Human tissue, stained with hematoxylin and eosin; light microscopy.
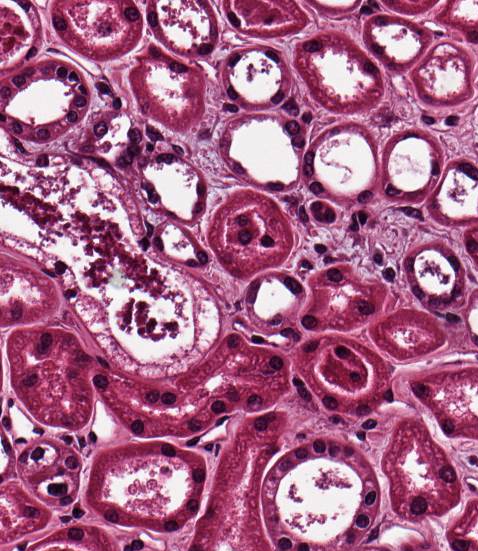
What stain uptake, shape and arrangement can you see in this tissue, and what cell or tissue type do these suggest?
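Closely packed round and oval tubules, mostly cross-sectioned, fill the field, with little tissue between them. A single layer of cuboidal epithelial cells with round dark-purple nuclei lines each tubule. One tubule cut lengthwise runs diagonally from the upper left edge toward the centre; its lumen contains clumps of dark red granular material. This is renal cortex.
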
